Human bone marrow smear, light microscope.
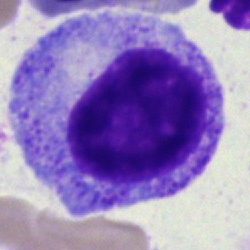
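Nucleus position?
Off-centre, shifted to the right.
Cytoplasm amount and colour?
Abundant, pale blue.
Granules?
Many, purple, scattered throughout; a paler, less granular area lies beside the nucleus at upper left.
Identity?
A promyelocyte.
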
